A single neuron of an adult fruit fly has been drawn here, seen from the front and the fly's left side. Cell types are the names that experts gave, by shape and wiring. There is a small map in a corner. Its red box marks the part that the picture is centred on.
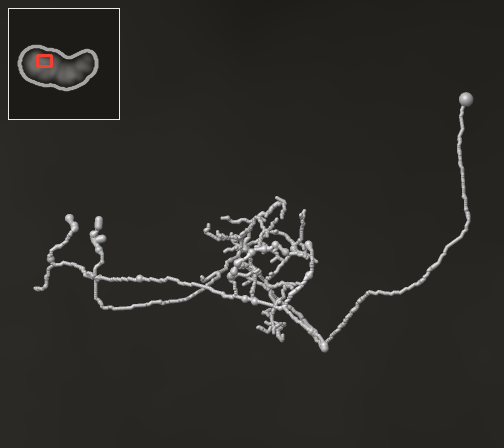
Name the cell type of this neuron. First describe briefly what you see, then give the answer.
Its cell body lies at the upper right of the picture. As drawn here it is wider than it is tall. Its broad class is central-brain intrinsic neuron. The cell type is FS1A_a.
